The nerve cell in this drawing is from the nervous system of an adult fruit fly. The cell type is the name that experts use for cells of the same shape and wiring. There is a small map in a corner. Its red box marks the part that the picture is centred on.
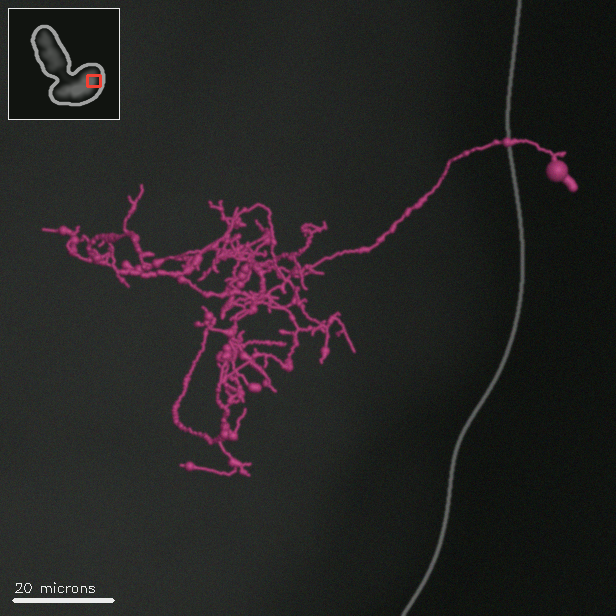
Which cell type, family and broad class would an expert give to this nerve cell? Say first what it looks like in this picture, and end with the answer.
It is in the brain and does not reach the nerve cord. By the scale bar it is about 110 microns wide in this view. The picture shows dozens of branch ends. It is of cell type LHAD1f4. The family is hemilineage SLPal1. This is a central-brain intrinsic neuron.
